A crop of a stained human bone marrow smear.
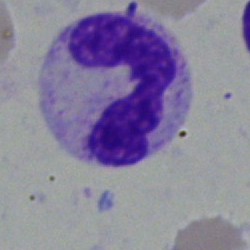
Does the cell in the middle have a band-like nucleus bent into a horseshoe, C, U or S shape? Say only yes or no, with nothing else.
Yes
